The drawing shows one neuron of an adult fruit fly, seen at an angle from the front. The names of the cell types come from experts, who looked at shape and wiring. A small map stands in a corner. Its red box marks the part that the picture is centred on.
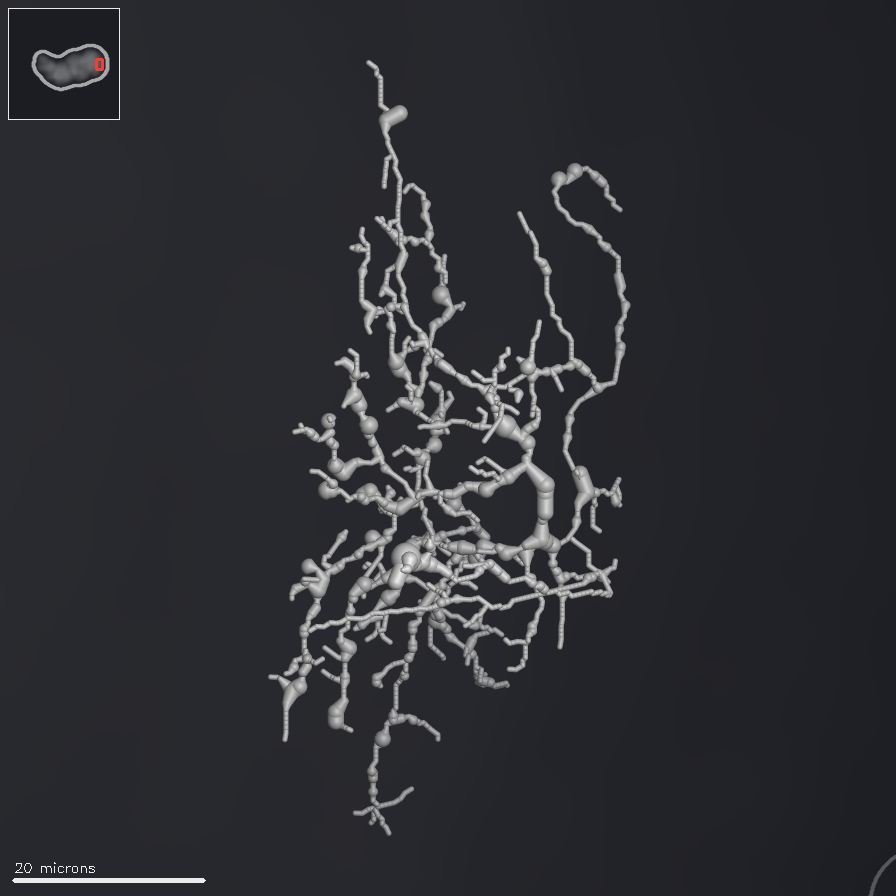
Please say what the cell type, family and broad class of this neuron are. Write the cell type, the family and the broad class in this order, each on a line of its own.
Lawf1
Lawf
optic-lobe intrinsic neuron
